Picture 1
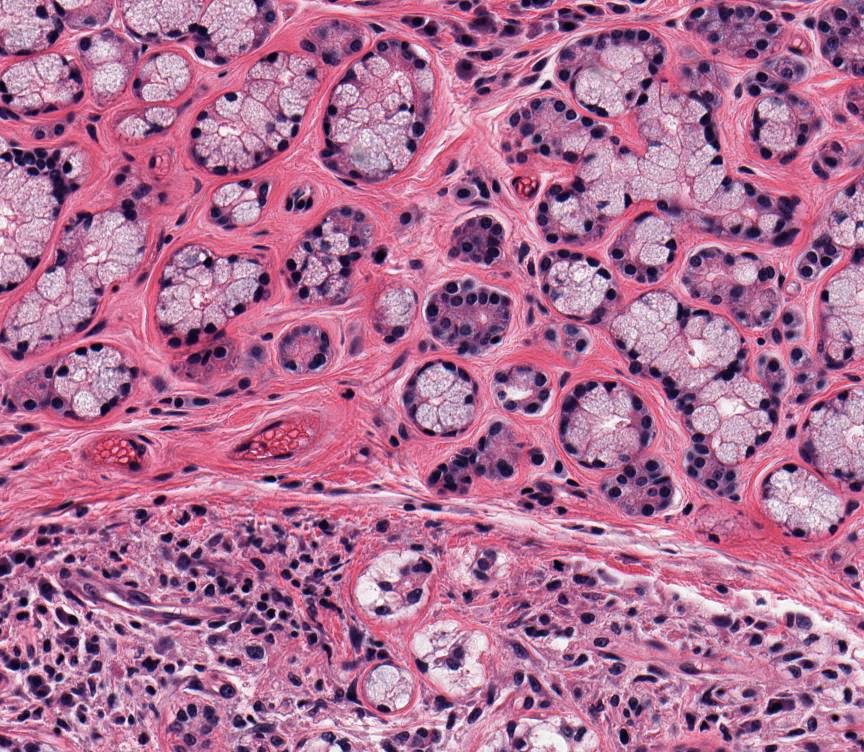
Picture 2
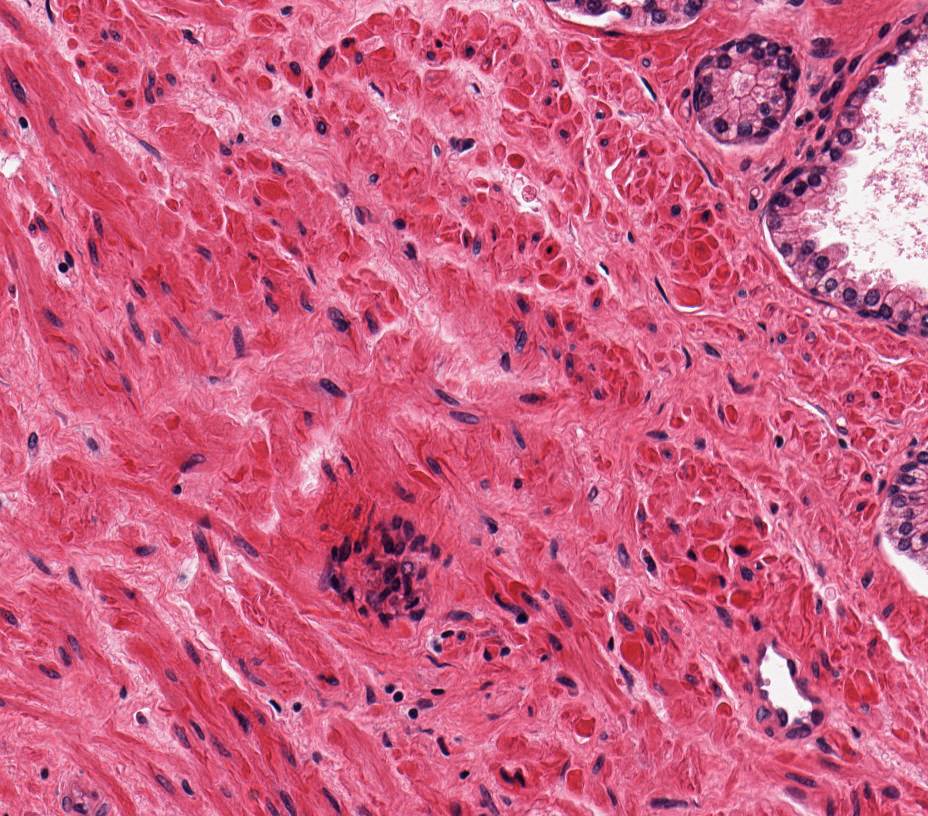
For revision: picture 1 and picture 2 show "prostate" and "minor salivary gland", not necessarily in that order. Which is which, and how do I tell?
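Minor salivary gland = picture 1; prostate = picture 2. Picture 1: packed glandular acini fill the upper two-thirds, split by strands of pink fibrous stroma; a horizontal fibrous band divides them from a densely cellular lower third. Lower third: closely packed cells with small dark nuclei, scattered through loose stroma. Picture 2: smooth muscle cells lengthwise on the left, elongated blunt-ended nuclei; cut across at upper middle and right as rounded pink profiles.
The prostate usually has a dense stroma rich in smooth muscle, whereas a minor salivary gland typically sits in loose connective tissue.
Large upper-right lumen in picture 2 lined by a single row of columnar cells with round basal nuclei.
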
